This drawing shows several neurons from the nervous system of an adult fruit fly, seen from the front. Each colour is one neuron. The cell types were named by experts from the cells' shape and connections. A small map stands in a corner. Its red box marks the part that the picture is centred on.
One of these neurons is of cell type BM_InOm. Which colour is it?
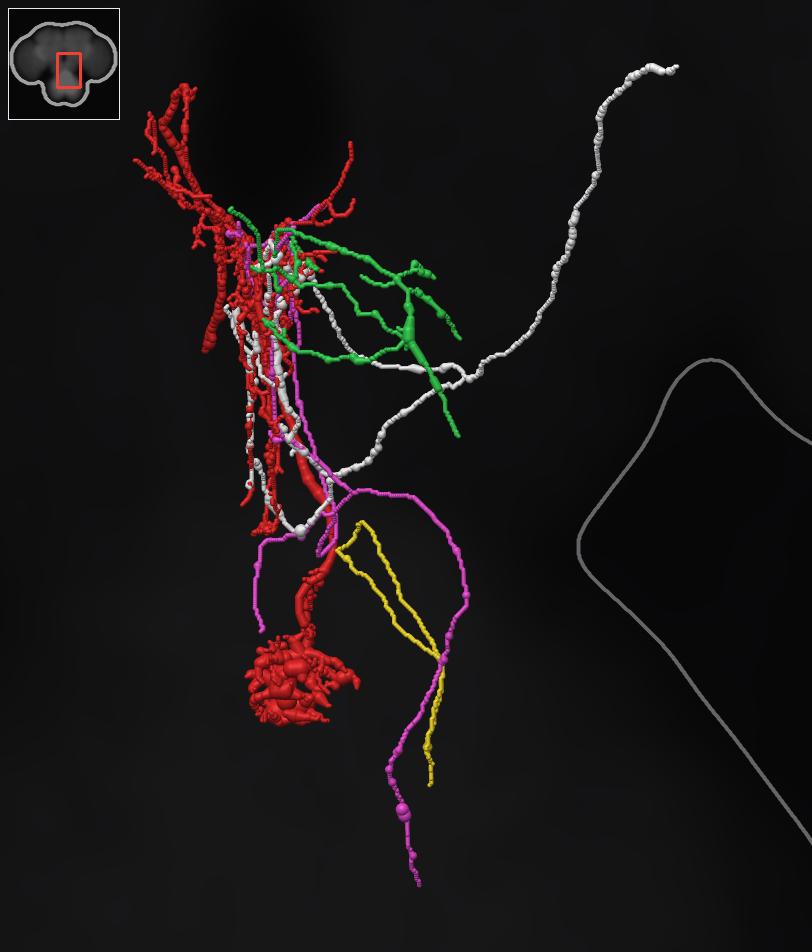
yellow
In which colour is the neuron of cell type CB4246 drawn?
white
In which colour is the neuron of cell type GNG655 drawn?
magenta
